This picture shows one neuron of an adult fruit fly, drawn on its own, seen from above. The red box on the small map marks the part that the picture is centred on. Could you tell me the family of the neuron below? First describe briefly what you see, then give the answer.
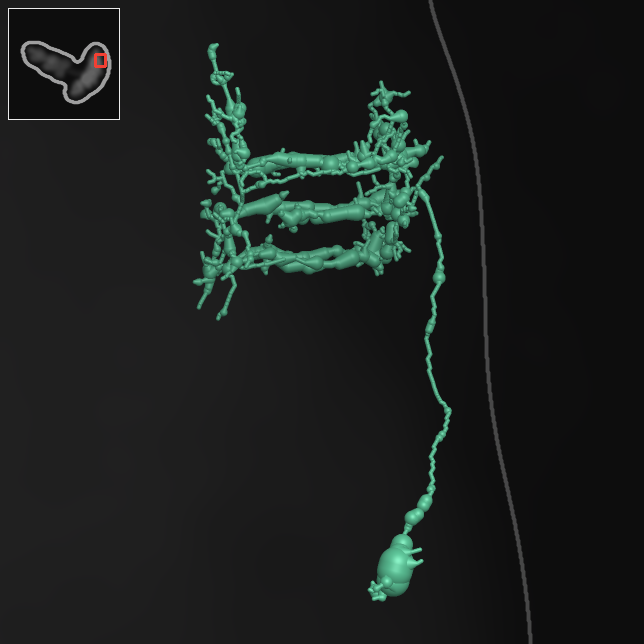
The cell body is at the bottom of the picture. Dozens of branch ends can be seen. Its broad class is optic-lobe intrinsic neuron. The family is Dm.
